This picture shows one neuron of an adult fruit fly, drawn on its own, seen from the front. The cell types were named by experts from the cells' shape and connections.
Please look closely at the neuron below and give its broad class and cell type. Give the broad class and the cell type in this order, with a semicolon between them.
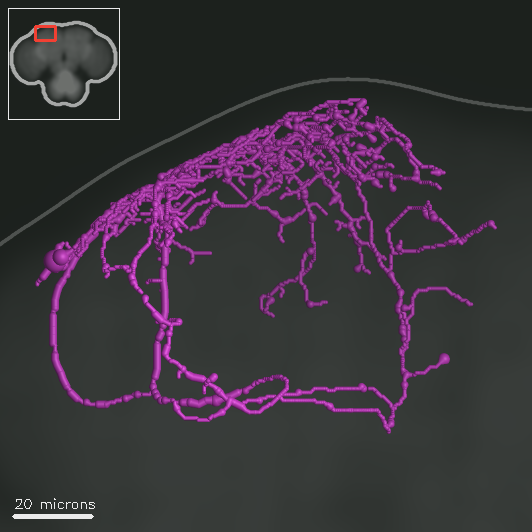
central-brain intrinsic neuron; SLP373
